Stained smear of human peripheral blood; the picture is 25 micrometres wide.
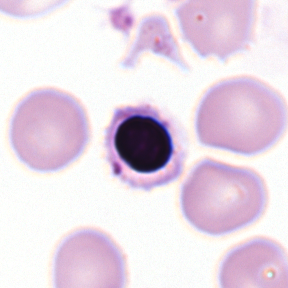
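Normoblast, blood smear. The central cell has almost black, evenly dense chromatin without visible pattern and a thin cytoplasmic rim. Its outline is irregular, fringed with small pointed projections. A small dark purple dot lies in the cytoplasm at the lower left edge.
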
